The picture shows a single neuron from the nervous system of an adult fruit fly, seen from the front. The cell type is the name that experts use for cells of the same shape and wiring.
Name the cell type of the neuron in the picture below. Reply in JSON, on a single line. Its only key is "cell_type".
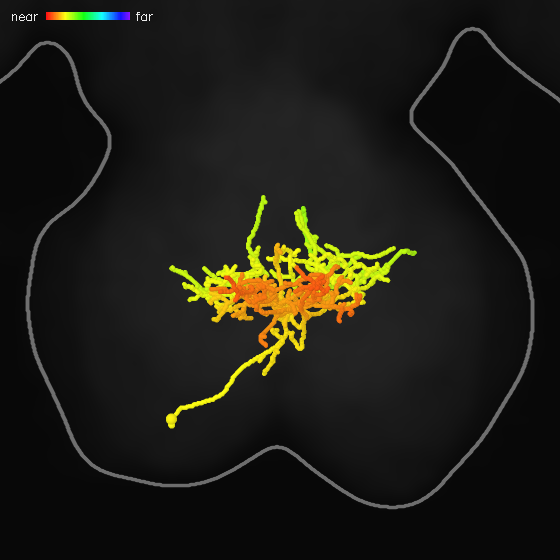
{"cell_type": "IN05B051"}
